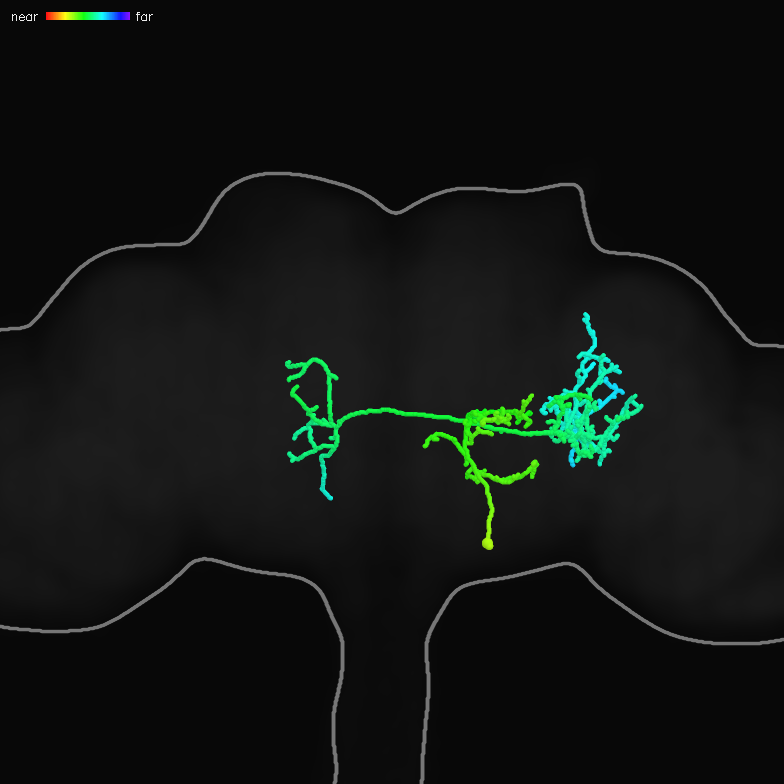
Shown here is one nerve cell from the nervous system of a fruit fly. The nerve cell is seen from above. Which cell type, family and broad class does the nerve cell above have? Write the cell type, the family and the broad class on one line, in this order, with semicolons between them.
WED125; hemilineage VLPp2; central-brain intrinsic neuron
